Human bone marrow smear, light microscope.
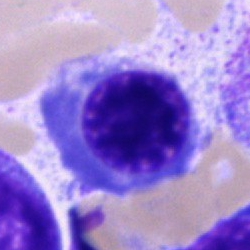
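Erythroblast, the cell at the centre of this stained bone marrow smear. Look first at the nucleus: it sits off-centre, towards the upper right of the cell. Around it the cytoplasm is blue. Scan that cytoplasm slowly and you will find no granules and no vacuoles.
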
